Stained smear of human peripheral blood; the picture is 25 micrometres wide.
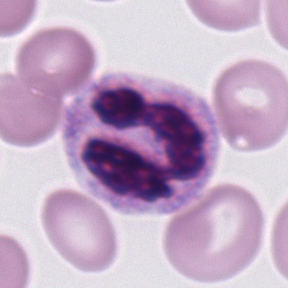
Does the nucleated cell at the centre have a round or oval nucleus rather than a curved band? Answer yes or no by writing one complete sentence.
No, the nucleus of this cell is a bent band with no separate lobes.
